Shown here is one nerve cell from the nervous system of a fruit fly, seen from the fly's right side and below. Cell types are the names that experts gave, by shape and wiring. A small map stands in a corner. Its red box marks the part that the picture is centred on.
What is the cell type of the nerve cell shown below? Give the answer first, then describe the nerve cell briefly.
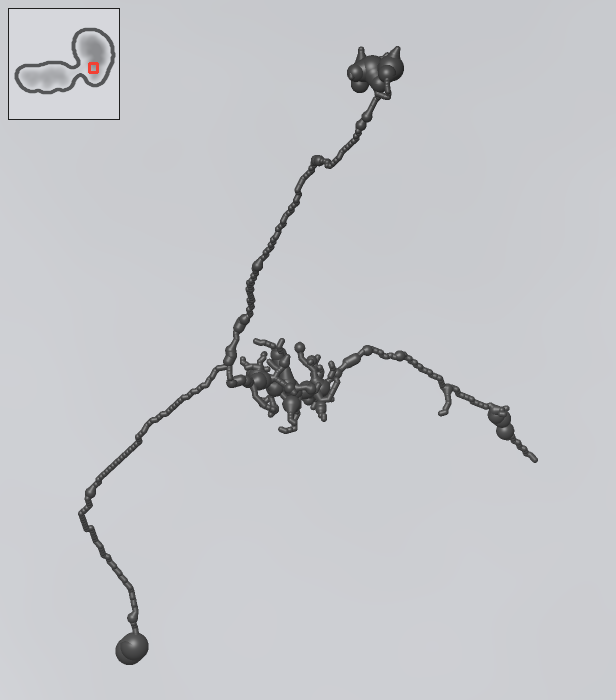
The cell type is T2a. It is an optic-lobe intrinsic neuron. In this view it is taller than it is wide.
